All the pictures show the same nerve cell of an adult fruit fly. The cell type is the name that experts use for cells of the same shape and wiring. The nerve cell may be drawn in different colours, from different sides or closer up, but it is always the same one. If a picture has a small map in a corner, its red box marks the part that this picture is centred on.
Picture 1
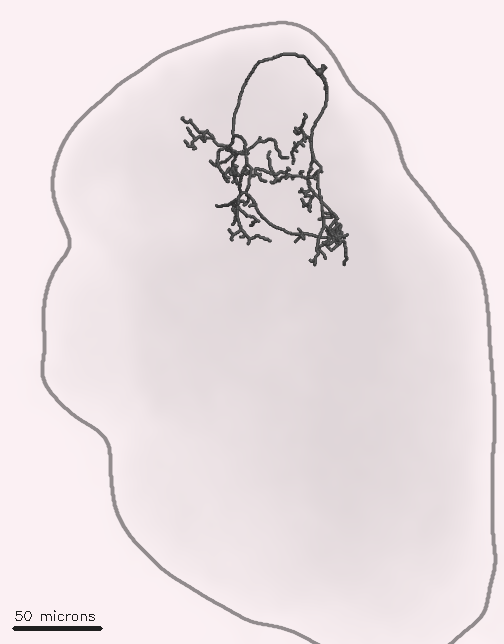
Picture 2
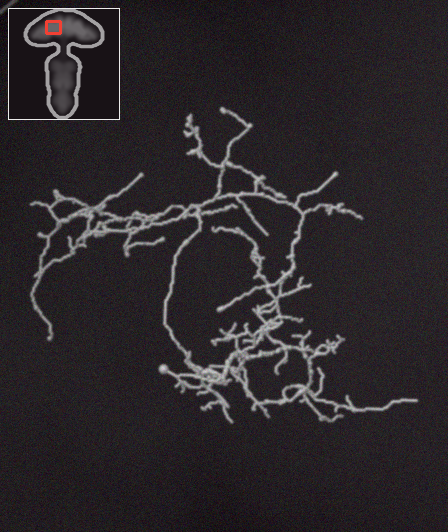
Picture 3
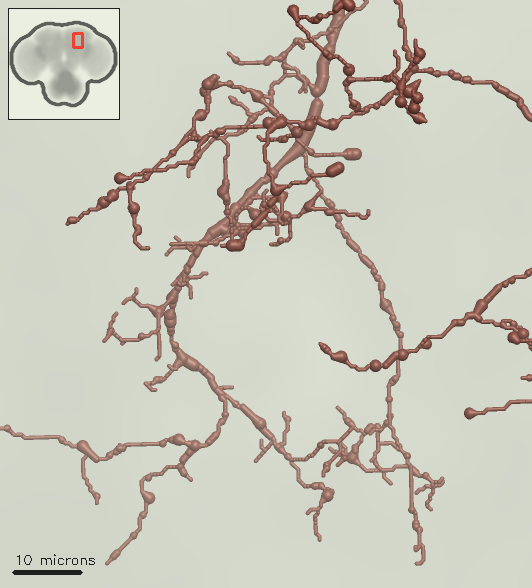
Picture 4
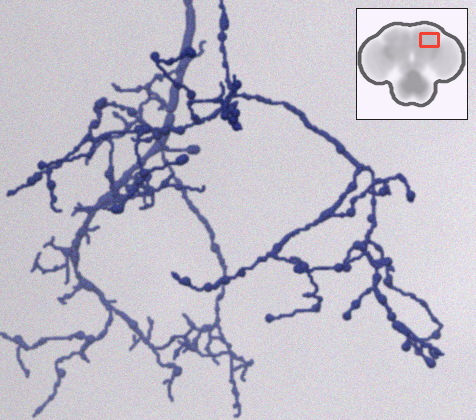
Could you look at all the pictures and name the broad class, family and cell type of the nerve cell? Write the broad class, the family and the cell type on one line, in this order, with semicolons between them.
central-brain intrinsic neuron; hemilineage LHd2; CL132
